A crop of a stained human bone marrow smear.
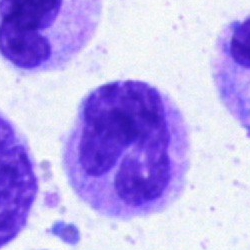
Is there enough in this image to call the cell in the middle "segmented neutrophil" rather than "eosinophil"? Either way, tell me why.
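It's a segmented neutrophil. Look at the cytoplasm: it holds only fine, faint granules and no coarse ones.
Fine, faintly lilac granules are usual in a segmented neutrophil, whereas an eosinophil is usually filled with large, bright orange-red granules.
The outline is round and smooth, and the chromatin is dark purple and clumped with a few paler patches.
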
